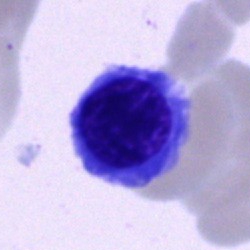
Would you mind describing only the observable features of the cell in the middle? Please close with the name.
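Start with the edge: the outline is roughly round, but the margin is slightly uneven and ruffled. The chromatin stains dark purple and looks dense. Around it runs only a scant rim of cytoplasm, stained deep blue. Notice that this rim is wider toward the lower right than toward the upper left. So we call it an erythroblast.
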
